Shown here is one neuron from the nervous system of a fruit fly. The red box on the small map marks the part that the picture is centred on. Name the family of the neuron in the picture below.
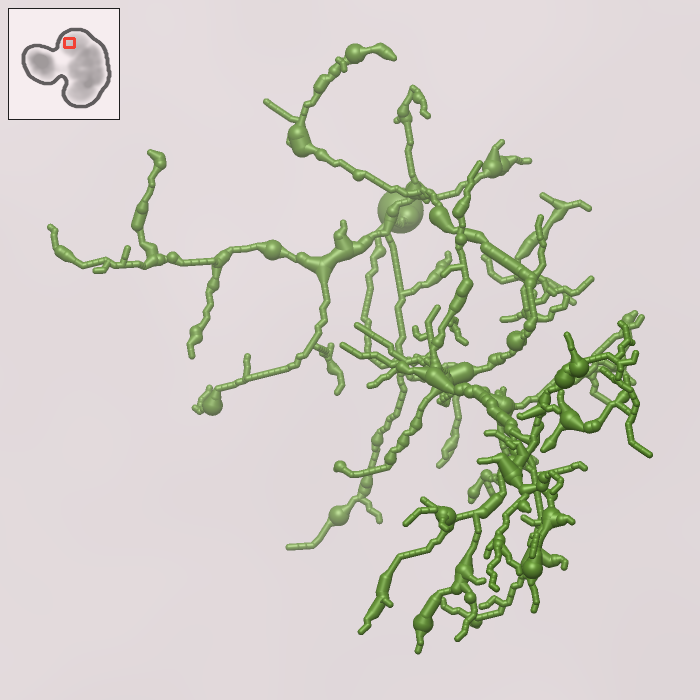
Mi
